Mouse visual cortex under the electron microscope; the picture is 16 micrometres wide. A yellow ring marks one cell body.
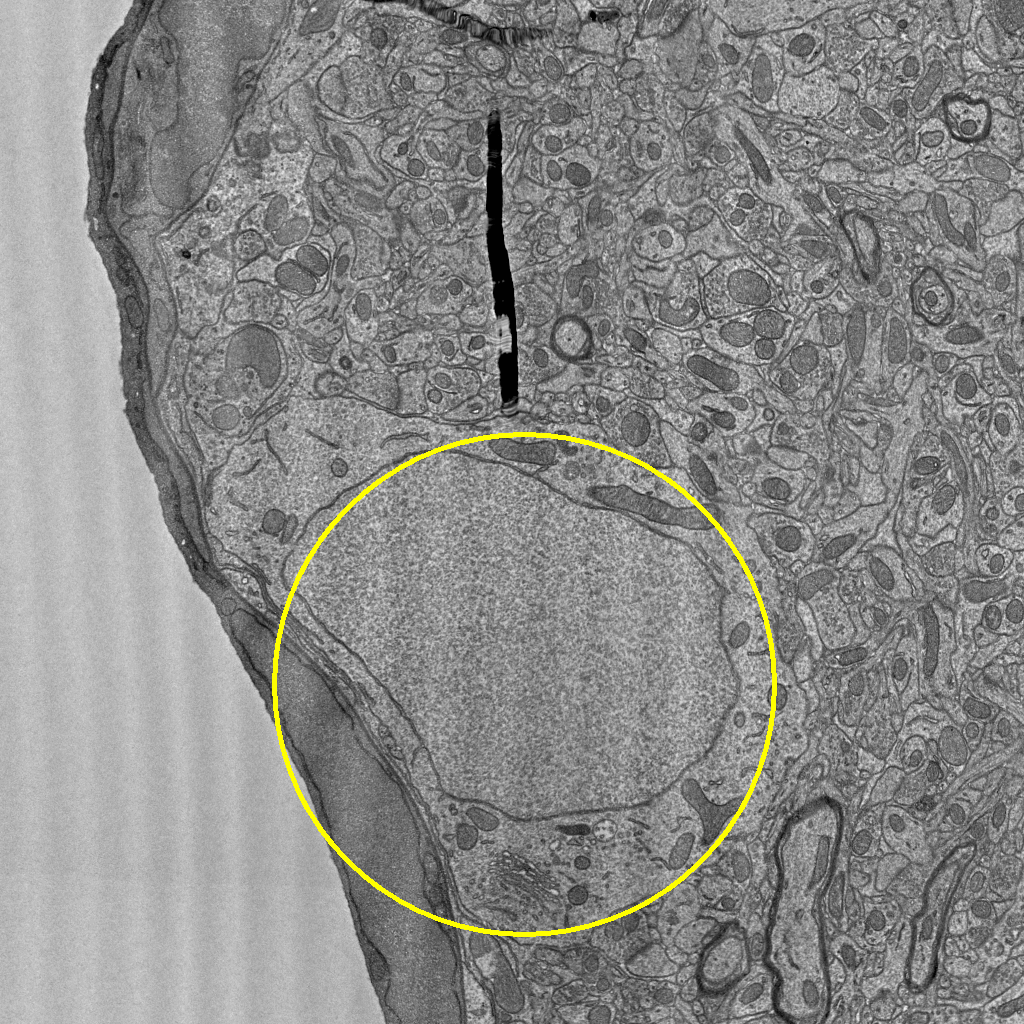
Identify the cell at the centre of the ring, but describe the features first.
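I see a large, rounded nucleus, shown whole. Its envelope runs smoothly, without deep infoldings. Chromatin looks finely granular and evenly spread, with no heavy dark clumps along the envelope. Several small oval mitochondria sit in the cytoplasm beneath it. So: an excitatory neuron.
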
